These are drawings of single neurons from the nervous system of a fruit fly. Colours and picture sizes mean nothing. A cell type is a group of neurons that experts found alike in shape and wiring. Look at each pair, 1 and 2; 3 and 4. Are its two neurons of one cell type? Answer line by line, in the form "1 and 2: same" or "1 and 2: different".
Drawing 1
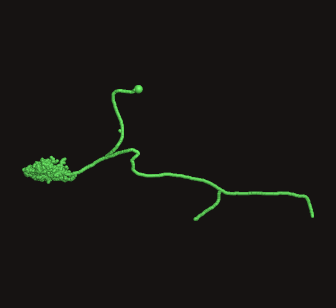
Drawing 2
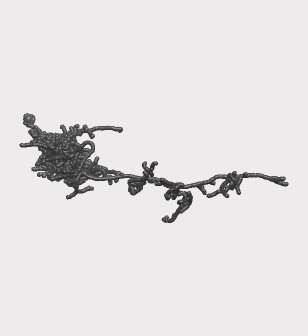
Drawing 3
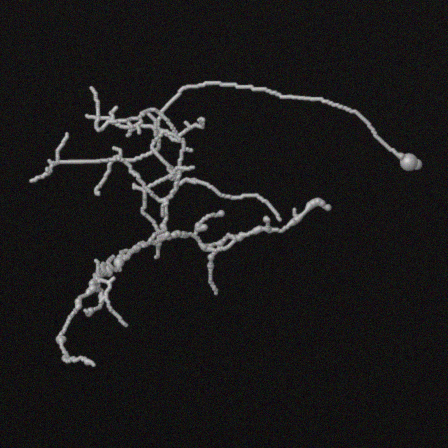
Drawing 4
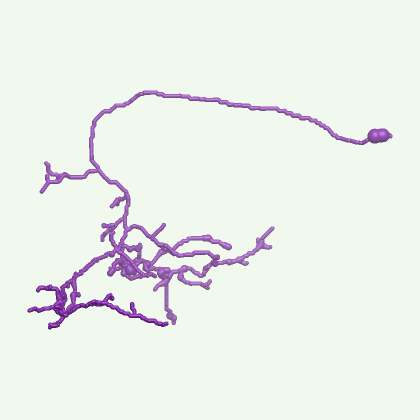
1 and 2: different
3 and 4: same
